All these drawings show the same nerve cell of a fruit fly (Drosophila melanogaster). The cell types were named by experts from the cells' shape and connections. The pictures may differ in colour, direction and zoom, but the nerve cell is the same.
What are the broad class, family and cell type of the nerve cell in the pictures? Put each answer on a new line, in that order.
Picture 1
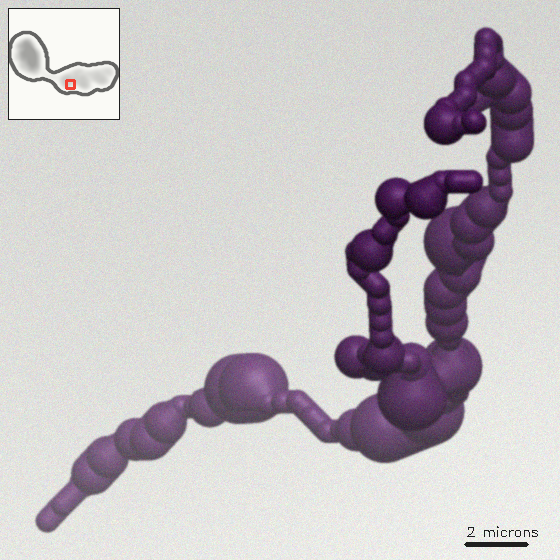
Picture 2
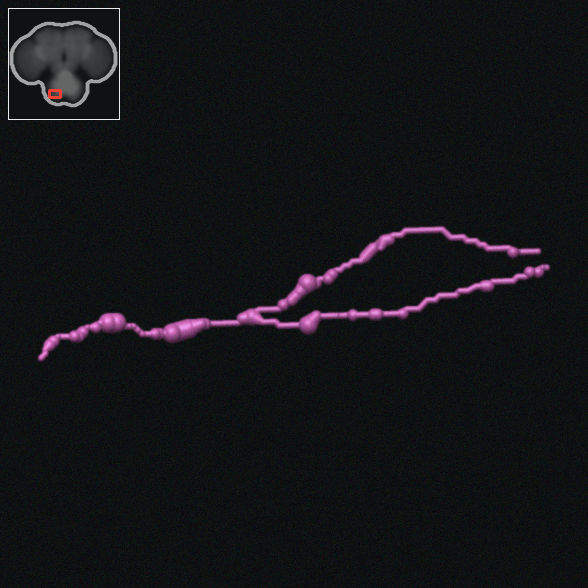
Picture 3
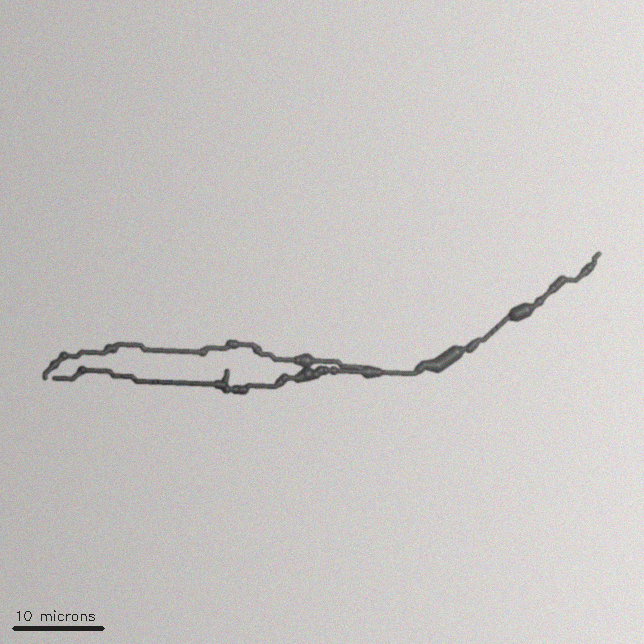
sensory neuron entering the nerve cord
class mechanosensory tactile
SNta39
